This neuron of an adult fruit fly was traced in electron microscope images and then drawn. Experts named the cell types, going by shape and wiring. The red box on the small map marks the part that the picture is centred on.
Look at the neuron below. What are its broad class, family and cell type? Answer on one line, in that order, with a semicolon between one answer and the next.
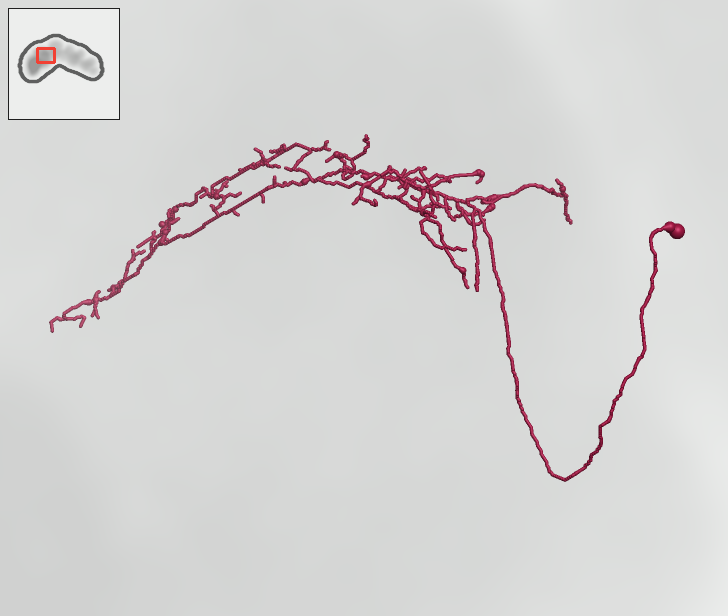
central-brain intrinsic neuron; hemilineage DM5_ventral; WED157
